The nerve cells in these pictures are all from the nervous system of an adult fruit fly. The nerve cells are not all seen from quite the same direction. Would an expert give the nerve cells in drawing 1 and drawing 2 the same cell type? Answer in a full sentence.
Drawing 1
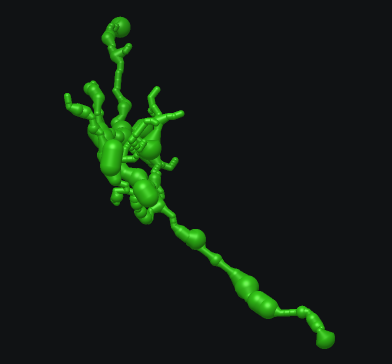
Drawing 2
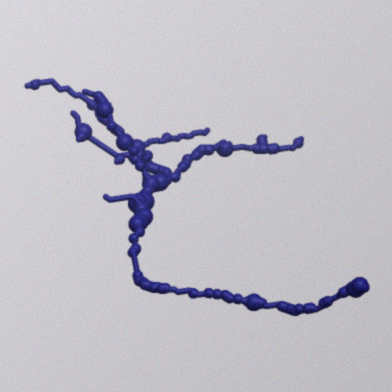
They are of the same cell type.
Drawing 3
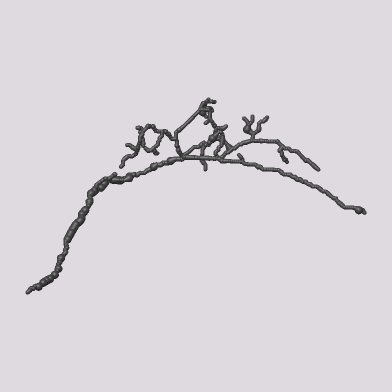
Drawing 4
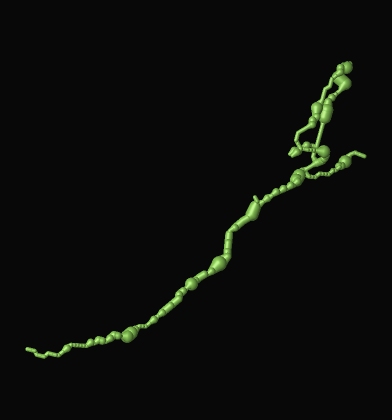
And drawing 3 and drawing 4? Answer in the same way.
They are of the same cell type.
